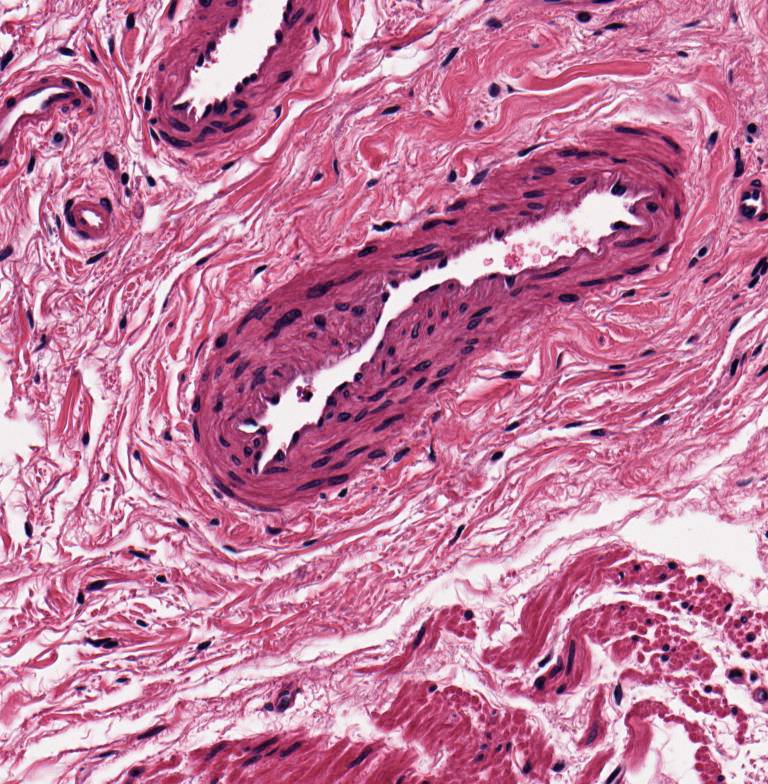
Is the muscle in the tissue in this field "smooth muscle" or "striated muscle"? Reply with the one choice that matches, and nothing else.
Smooth muscle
